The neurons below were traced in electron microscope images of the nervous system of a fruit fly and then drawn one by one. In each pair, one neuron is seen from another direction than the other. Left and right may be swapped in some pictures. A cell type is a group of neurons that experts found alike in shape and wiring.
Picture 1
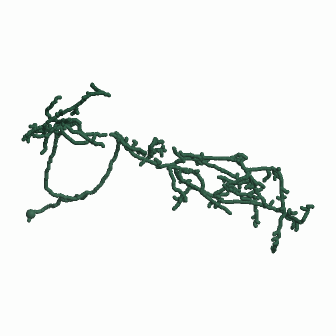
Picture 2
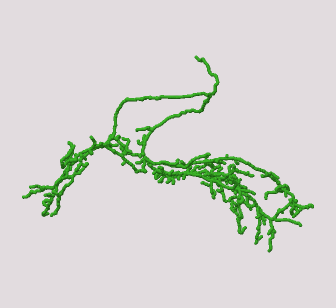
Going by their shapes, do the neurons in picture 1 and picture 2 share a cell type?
yes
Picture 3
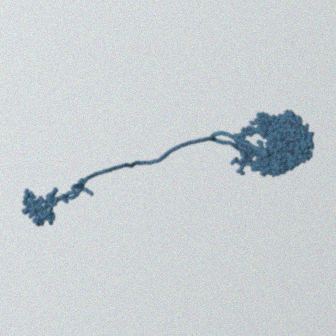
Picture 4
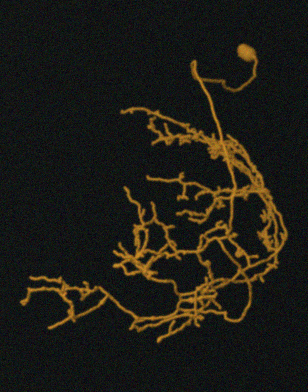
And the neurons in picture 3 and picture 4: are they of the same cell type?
no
